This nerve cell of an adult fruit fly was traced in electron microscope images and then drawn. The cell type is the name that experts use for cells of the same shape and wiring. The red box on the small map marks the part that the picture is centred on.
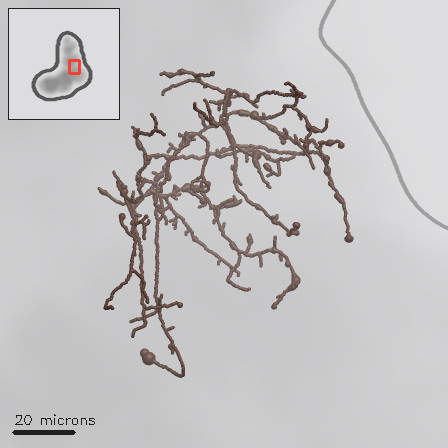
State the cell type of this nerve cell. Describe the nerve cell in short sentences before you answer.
By the scale bar it is about 100 microns tall in this view. The picture shows dozens of branch ends. This is a nerve-cord intrinsic neuron. Its cell type is IN08A030.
